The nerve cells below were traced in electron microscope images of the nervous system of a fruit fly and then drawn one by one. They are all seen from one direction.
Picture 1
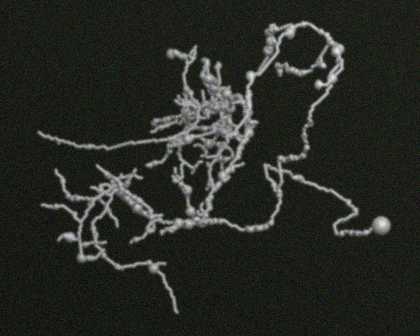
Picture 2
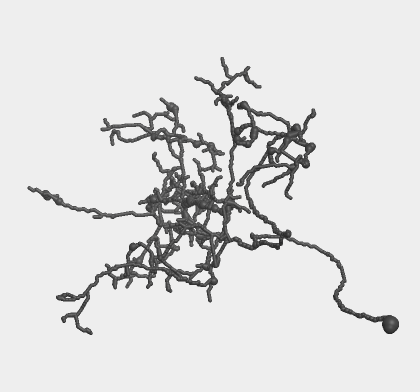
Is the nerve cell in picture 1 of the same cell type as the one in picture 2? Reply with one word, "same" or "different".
same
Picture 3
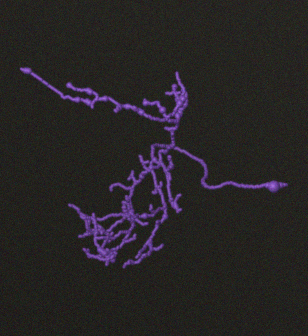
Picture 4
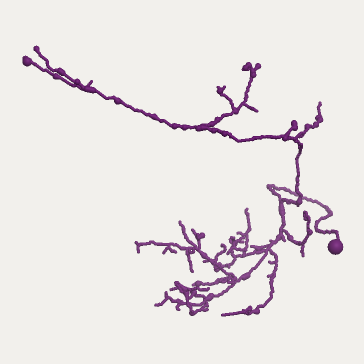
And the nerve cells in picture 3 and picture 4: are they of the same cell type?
same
